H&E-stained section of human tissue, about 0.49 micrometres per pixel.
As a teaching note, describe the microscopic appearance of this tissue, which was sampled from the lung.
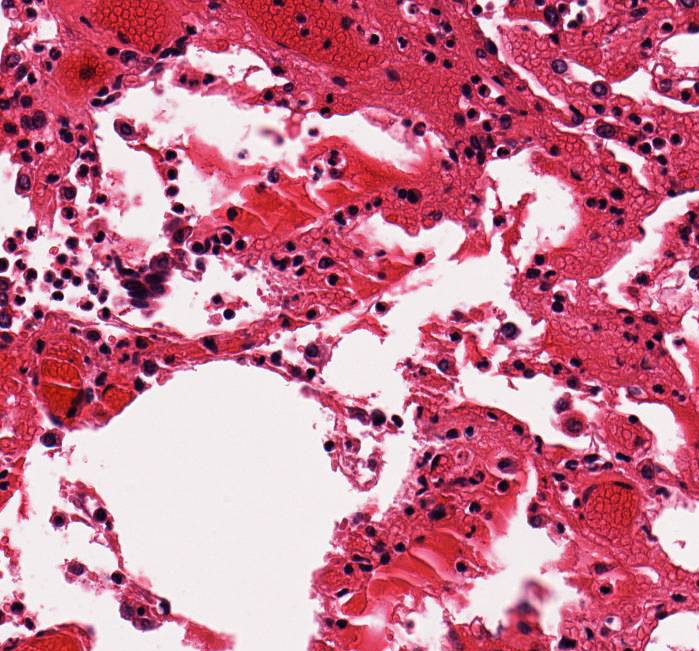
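Throughout the field lie numerous small round cells, scattered, with dense dark-staining round nuclei and scant cytoplasm. Nowhere are glands or epithelium-lined lumens seen. Fat cells are absent.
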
